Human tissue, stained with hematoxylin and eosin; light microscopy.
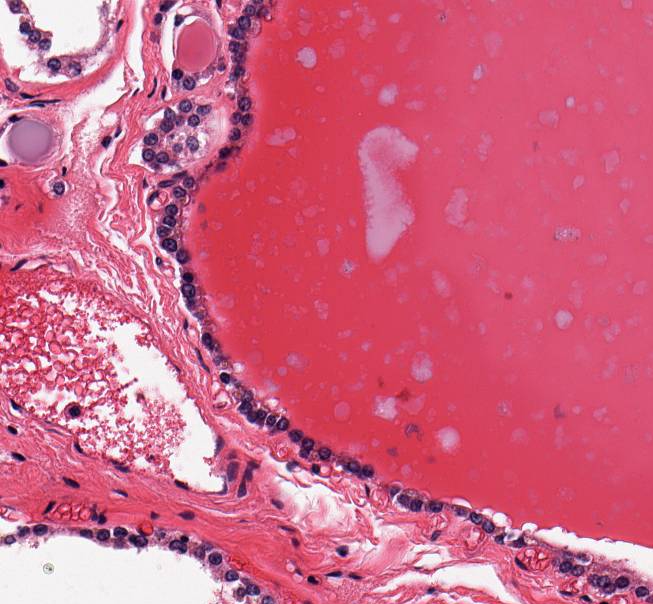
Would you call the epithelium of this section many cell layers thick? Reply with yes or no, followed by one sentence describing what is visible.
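No. The large follicle is lined by a single layer of low cuboidal cells.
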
